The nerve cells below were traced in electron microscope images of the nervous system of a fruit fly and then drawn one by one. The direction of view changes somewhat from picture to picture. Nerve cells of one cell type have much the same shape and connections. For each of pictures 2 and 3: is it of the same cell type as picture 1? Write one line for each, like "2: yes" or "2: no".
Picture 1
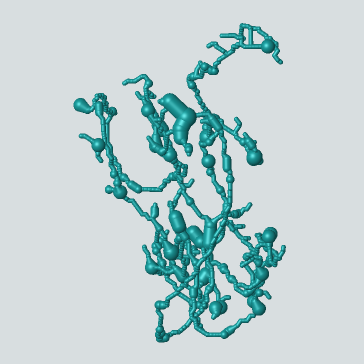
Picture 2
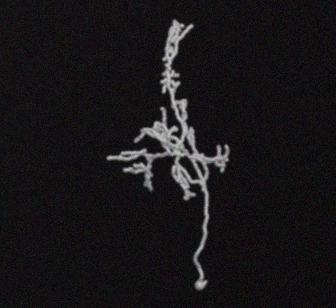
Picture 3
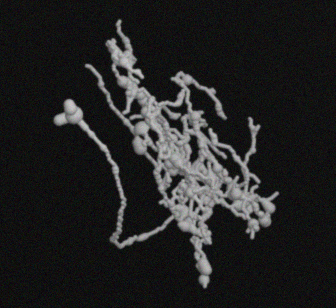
2: no
3: yes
